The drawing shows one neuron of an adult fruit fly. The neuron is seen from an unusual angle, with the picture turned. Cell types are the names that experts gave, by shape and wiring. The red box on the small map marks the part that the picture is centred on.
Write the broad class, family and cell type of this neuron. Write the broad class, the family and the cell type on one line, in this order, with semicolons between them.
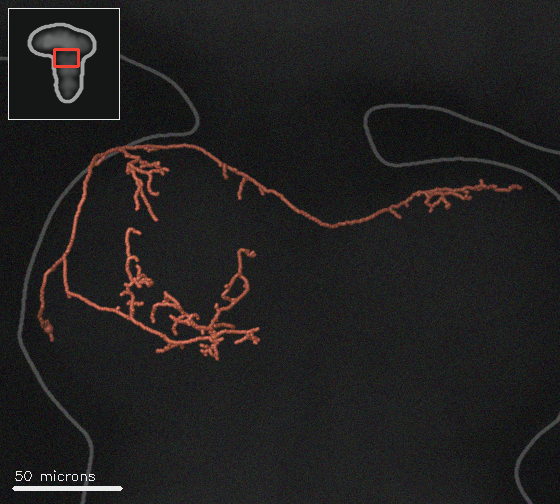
nerve-cord intrinsic neuron; hemilineage 19A; IN19A065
